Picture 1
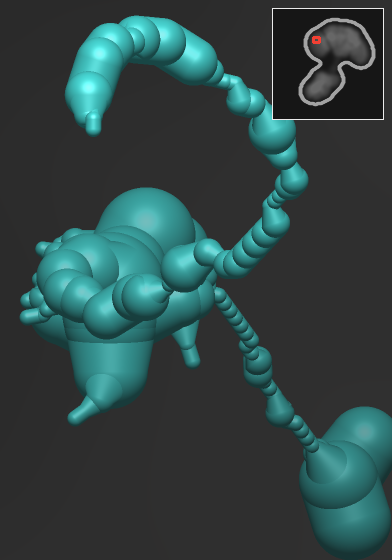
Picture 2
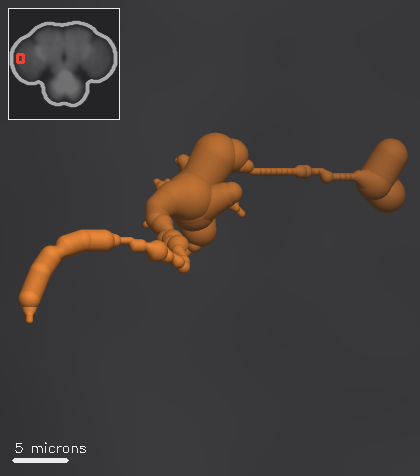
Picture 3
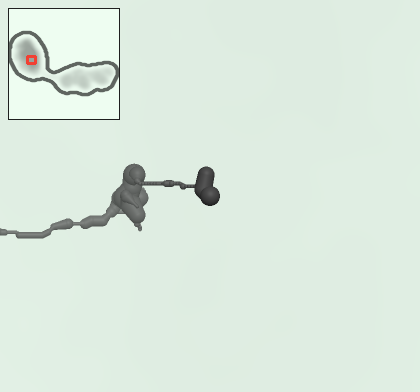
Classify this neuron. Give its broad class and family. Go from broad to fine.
optic-lobe intrinsic neuron; L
